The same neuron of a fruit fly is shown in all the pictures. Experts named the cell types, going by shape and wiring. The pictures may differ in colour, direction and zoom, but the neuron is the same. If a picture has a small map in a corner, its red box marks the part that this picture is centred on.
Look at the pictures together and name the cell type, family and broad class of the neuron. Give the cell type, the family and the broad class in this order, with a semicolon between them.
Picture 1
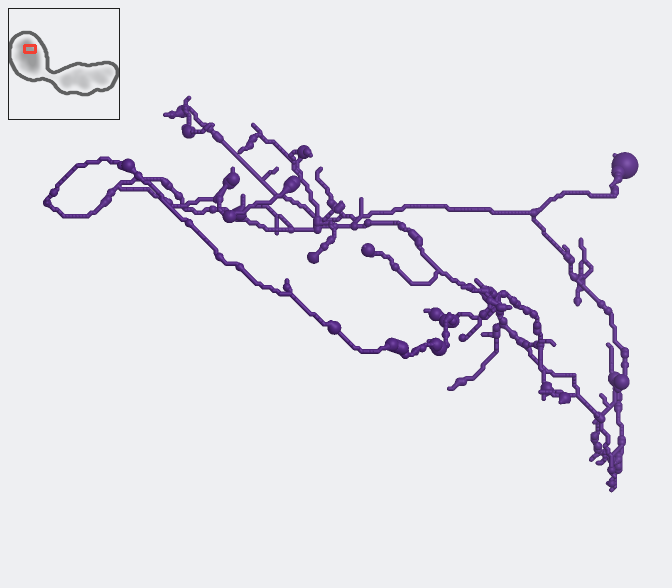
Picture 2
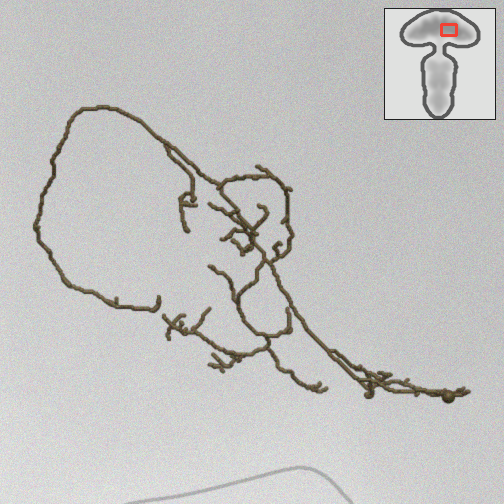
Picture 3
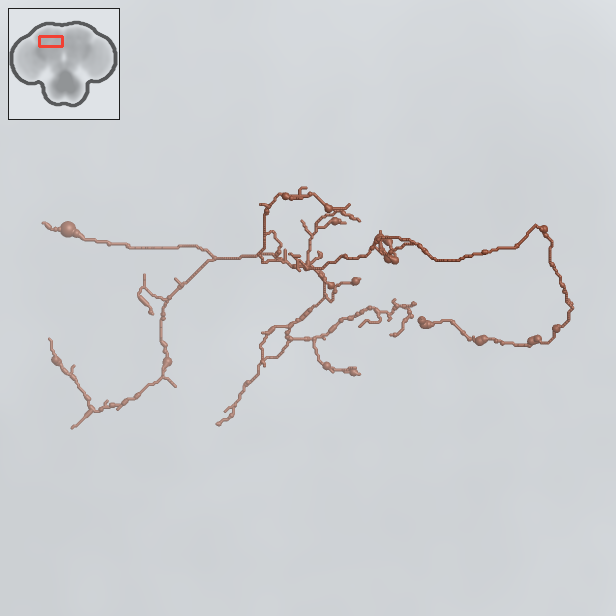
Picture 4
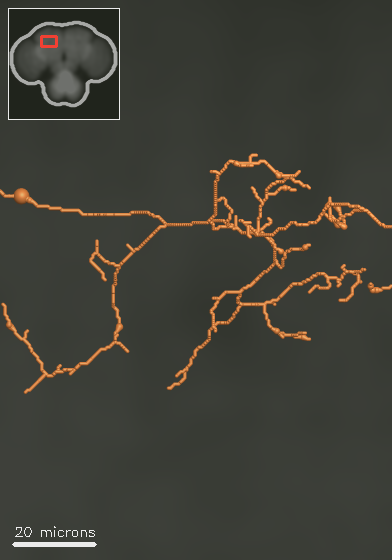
CB2931; hemilineage CLp2; central-brain intrinsic neuron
